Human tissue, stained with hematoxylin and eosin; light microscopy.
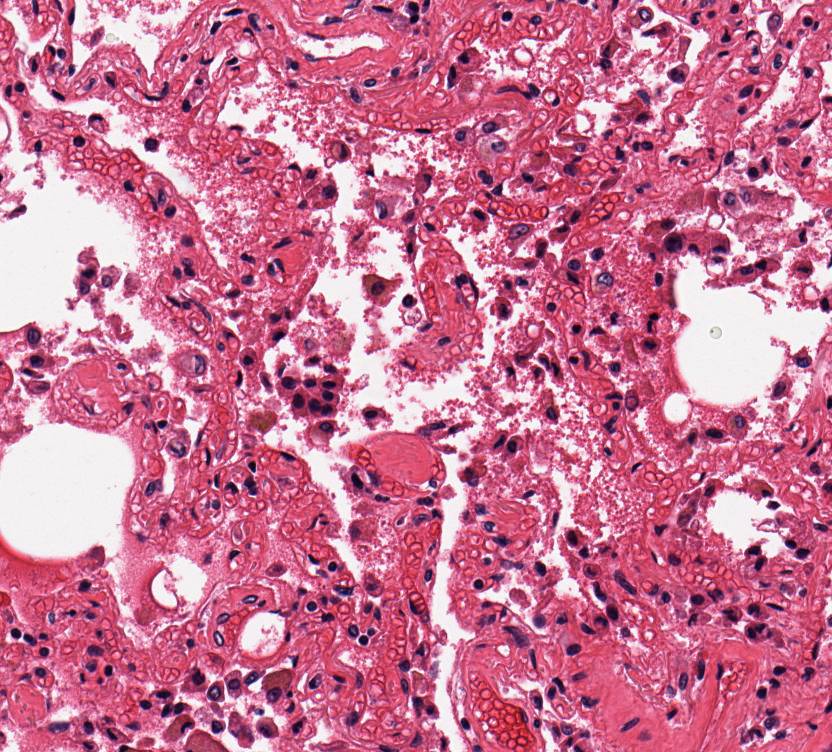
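Lung. Airspaces: many contain pale pink, finely granular material. Macrophages: scattered in the airspaces, with coarse brown pigment in their cytoplasm, most visible at the lower left and centre. Glands or epithelium-lined tubules: none in the field.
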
